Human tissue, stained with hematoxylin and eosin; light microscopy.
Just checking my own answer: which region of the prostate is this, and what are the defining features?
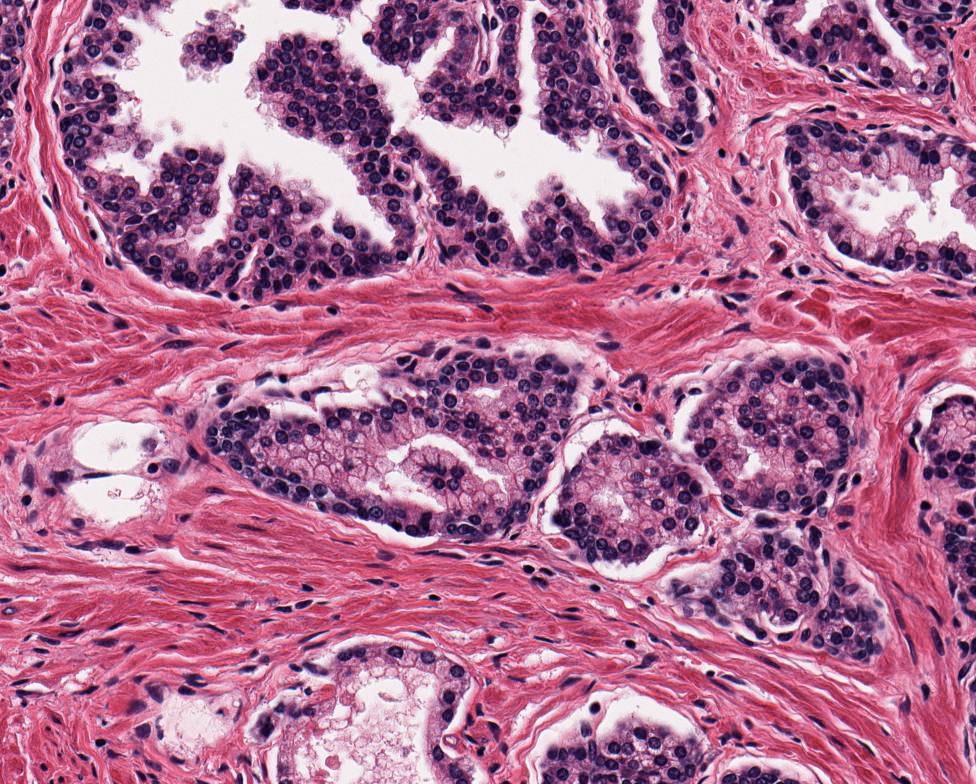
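Prostatic gland is the part shown. Item one: epithelial glands lie at the top, in the middle and along the bottom edge, parted by broad bands of pink fibrous stroma. Item two: the large top gland has its epithelium thrown into folds and papillary projections reaching into the lumen.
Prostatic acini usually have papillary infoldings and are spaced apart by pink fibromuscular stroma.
Item three: lumens are mostly empty white spaces; cells mid-field have pale, finely vacuolated cytoplasm.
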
